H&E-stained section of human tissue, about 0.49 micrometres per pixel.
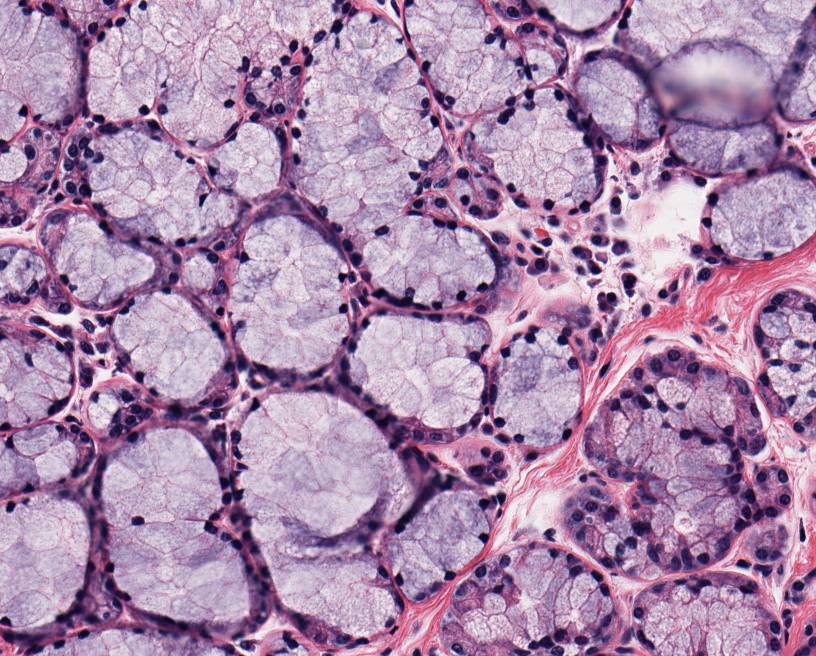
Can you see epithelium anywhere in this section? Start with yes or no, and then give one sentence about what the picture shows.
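Yes. The field is crowded with closely packed, rounded glandular acini separated by thin strands of connective tissue.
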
